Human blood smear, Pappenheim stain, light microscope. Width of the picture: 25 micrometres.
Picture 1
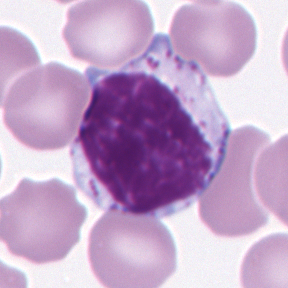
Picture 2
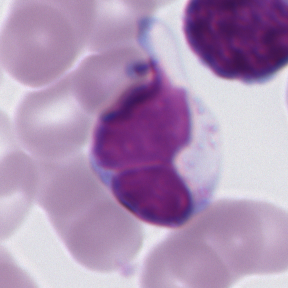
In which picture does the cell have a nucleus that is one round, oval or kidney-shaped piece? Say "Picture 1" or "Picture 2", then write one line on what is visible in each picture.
Picture 1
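What picture 1 shows: The nucleus is a rounded oval without lobes or a deep indentation.
What picture 2 shows: The nucleus is divided into two lobes, a larger upper one and a smaller lower one.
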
